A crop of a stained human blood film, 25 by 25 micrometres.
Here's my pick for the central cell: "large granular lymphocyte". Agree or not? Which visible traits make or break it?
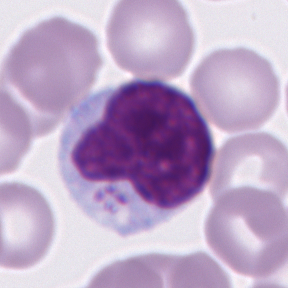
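Start with where the nucleus sits: it lies toward the upper right of the cell, which goes with large granular lymphocyte.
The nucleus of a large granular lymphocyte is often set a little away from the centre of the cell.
Next come the granules: apart from a single cluster, the cytoplasm is nearly free of them, which goes against myelocyte.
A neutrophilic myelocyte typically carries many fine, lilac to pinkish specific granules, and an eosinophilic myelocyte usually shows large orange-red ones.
Beyond that, the cell is roughly round and smooth and about 14 micrometres across, and its nucleus, about 12 micrometres across and filling about 70% of the cell's area, is folded, with a notch cutting into its lower edge. Red cells press close against it on its upper and right sides. On balance, large granular lymphocyte fits this cell, and myelocyte does not.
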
